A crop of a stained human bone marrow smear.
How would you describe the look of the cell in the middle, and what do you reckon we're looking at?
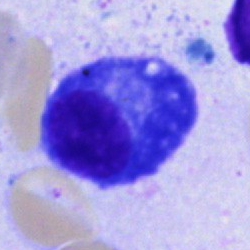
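Outline: smoothly rounded-oval. Chromatin: dense, dark purple. Cytoplasm: abundant, deep blue, with a paler zone just to the right of the nucleus. Name: plasma cell.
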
